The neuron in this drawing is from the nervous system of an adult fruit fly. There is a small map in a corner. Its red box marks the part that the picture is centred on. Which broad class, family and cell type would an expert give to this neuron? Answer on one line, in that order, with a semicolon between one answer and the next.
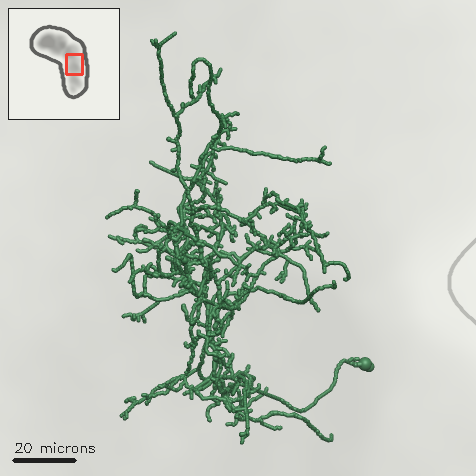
nerve-cord intrinsic neuron; hemilineage 00A; IN00A051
